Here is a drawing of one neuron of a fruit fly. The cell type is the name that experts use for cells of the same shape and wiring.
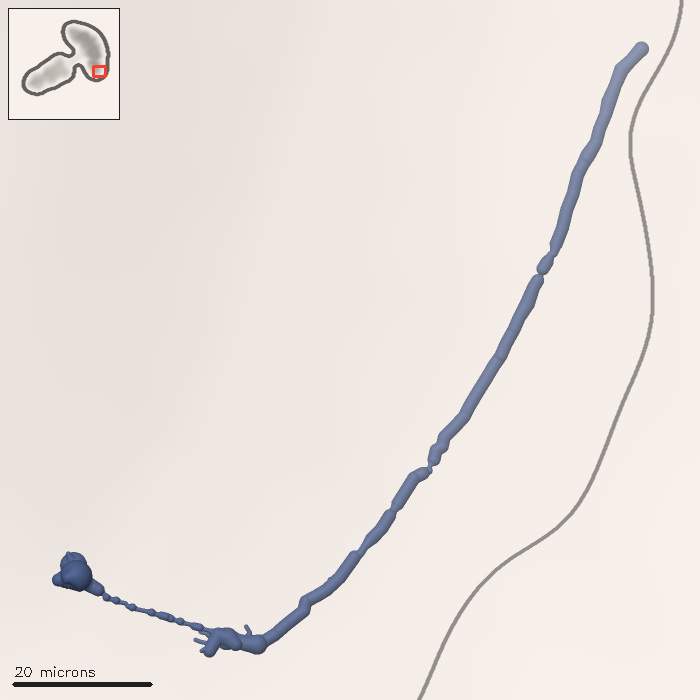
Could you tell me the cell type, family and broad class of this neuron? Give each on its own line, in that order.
L1
L
optic-lobe intrinsic neuron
